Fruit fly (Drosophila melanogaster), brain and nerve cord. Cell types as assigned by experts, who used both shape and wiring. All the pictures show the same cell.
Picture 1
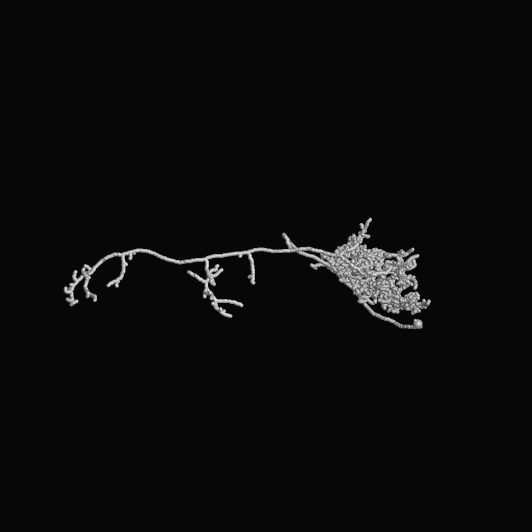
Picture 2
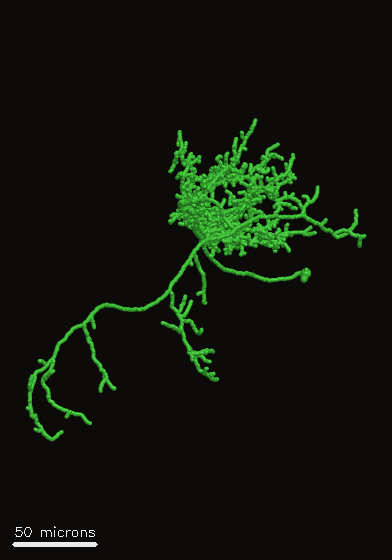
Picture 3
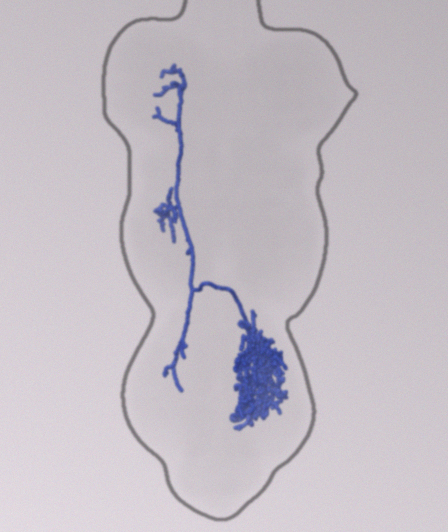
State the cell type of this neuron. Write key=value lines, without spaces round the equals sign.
cell_type=IN07B013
